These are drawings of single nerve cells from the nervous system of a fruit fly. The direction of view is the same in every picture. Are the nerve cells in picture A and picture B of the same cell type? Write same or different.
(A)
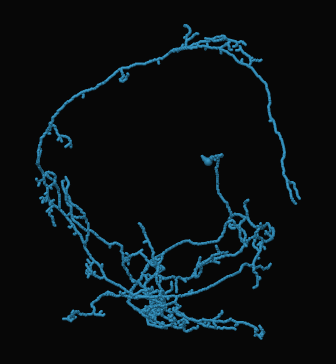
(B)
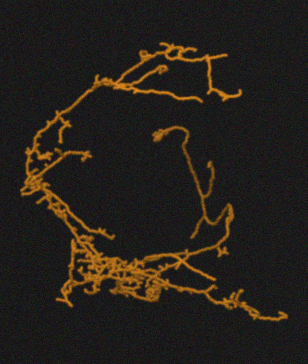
same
